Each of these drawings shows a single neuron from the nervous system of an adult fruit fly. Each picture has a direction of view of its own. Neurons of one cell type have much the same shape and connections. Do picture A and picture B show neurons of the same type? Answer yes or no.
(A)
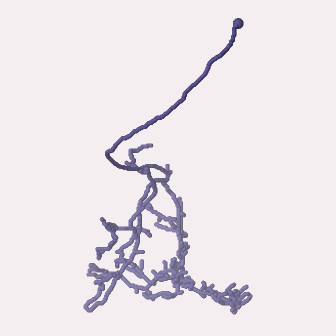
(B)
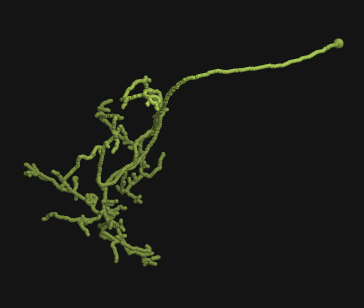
yes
